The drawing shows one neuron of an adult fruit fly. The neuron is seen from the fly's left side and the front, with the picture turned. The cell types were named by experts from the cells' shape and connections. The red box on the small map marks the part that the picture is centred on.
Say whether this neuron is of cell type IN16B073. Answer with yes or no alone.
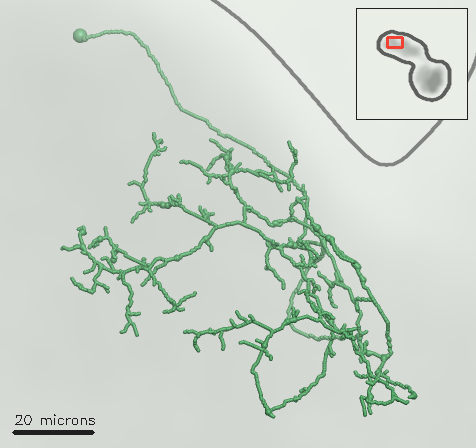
no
